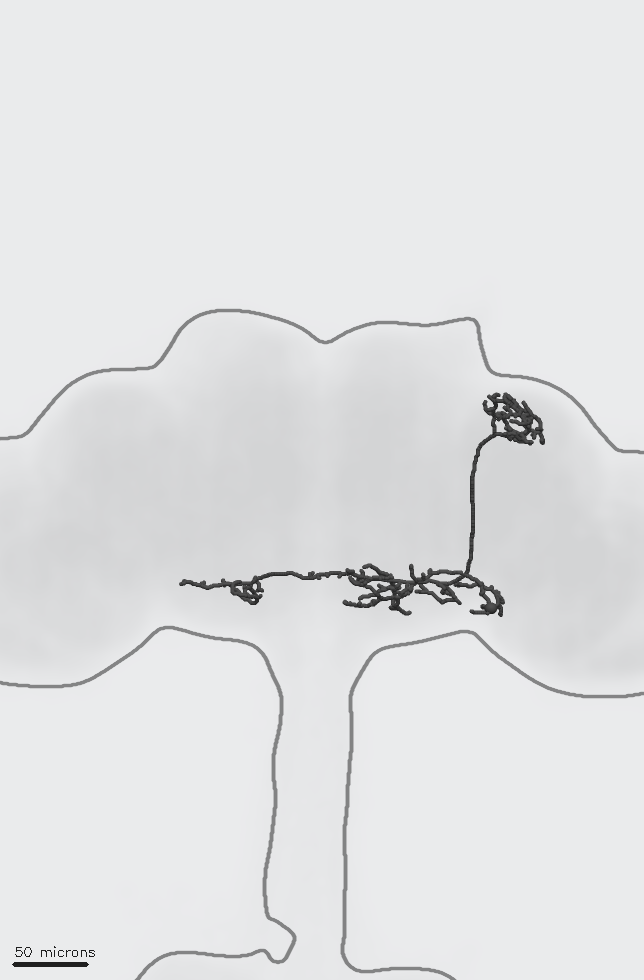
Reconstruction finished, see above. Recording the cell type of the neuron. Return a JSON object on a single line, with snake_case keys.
{"cell_type": "AOTU050"}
